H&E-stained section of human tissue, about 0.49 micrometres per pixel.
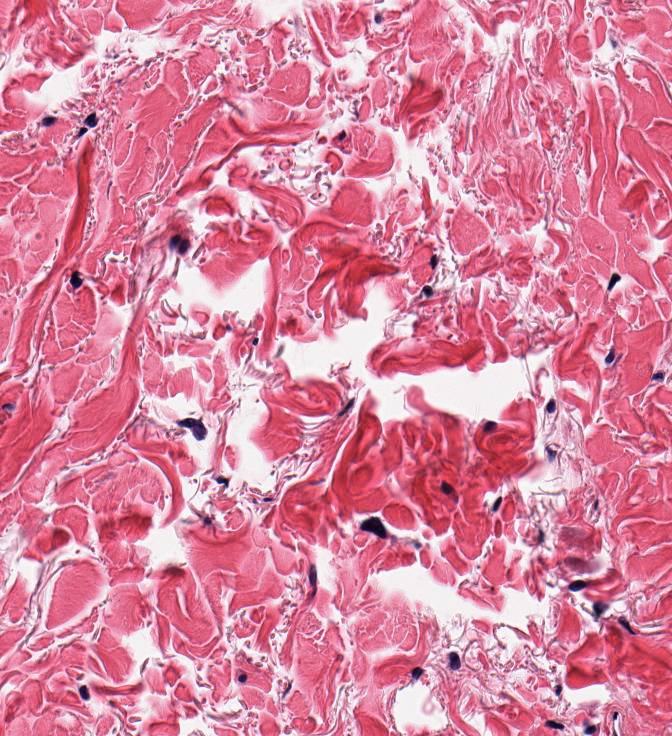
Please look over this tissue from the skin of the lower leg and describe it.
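Field: filled throughout by thick, deeply eosinophilic collagen bundles interlacing in no single direction. Plane of section: the bundles are cut in many planes, so many rounded or angular cross-sections sit beside wavy lengthwise profiles. Cellularity: nuclei are few and widely scattered between the bundles. Nuclear form: small, dark, elongated or angular, with no visible cytoplasm around them.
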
